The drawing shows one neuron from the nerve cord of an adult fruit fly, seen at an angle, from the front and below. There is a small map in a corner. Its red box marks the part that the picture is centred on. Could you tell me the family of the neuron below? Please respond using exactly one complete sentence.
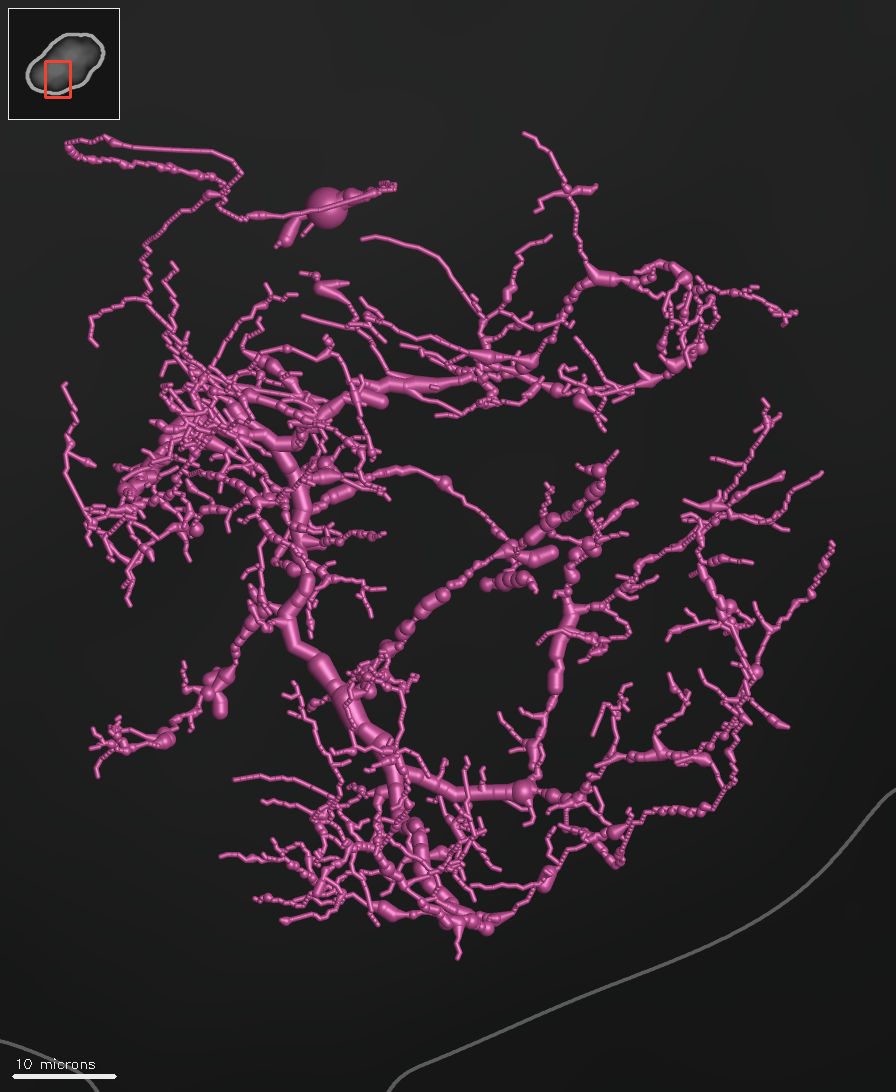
For this neuron, the family is hemilineage 03A.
